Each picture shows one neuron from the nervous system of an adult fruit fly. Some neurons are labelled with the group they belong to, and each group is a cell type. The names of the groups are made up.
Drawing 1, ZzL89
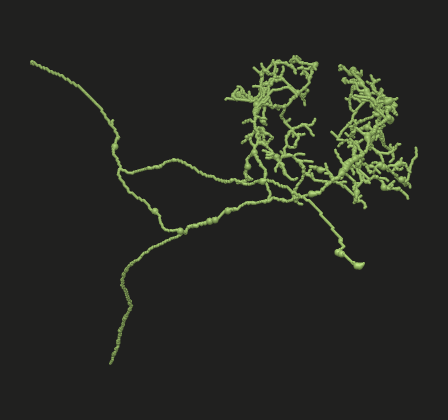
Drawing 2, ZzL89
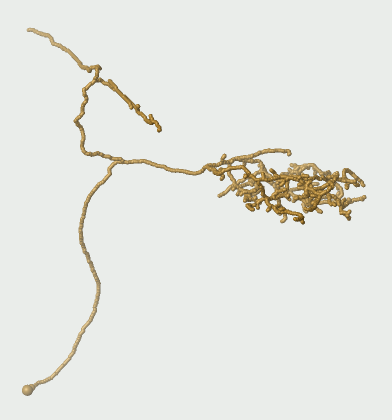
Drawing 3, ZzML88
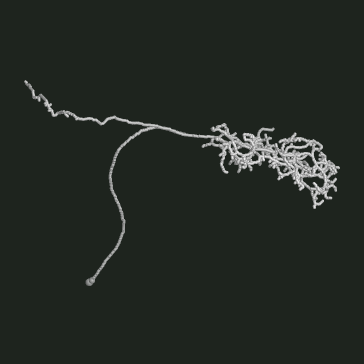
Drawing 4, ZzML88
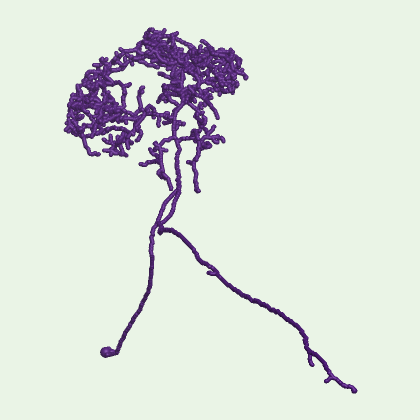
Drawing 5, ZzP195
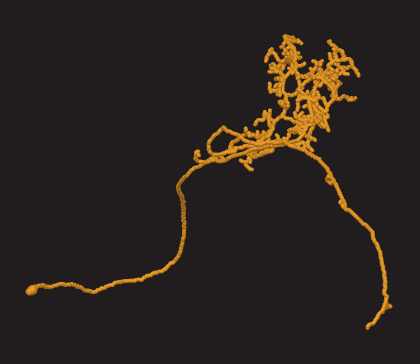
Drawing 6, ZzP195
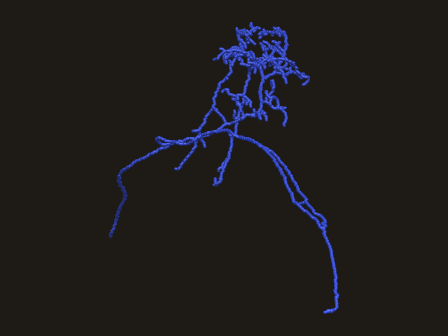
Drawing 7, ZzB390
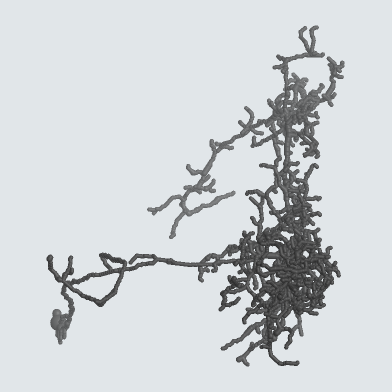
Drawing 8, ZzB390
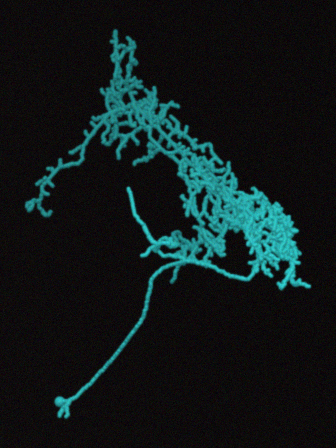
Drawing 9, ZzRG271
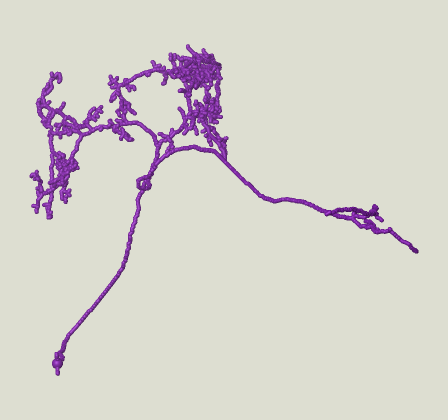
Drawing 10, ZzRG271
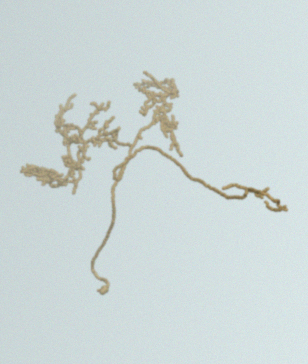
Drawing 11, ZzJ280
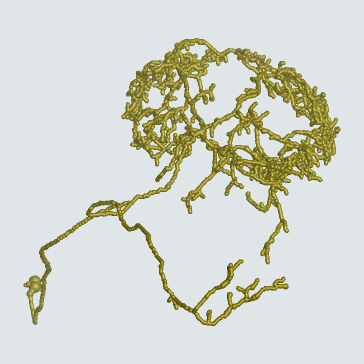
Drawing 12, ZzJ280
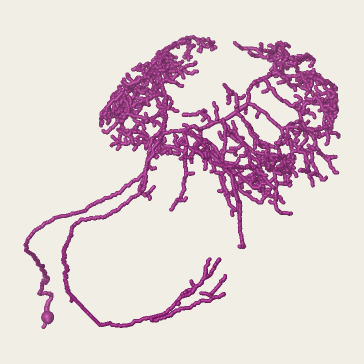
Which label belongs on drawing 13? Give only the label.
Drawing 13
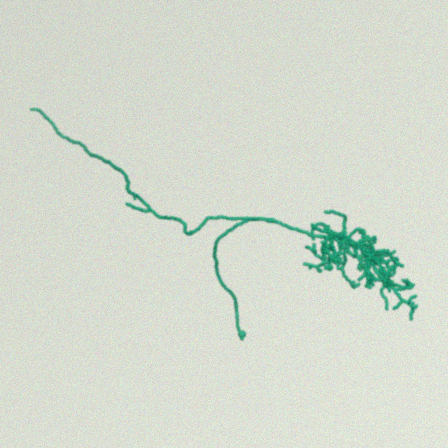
ZzML88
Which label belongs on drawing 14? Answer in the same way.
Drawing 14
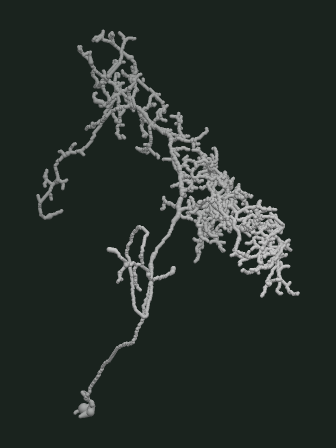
ZzB390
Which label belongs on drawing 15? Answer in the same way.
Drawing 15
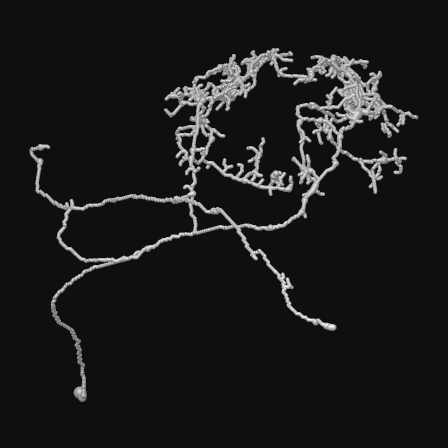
ZzL89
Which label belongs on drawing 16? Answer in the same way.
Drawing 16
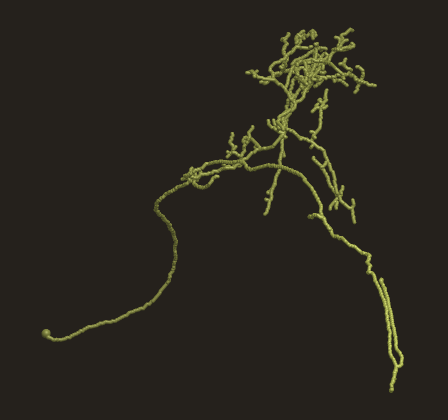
ZzP195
